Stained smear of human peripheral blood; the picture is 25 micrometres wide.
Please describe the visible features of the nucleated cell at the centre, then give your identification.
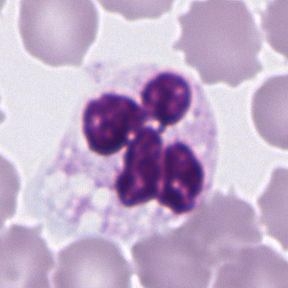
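The nuclear chromatin stains dark purple and is coarsely clumped. Cytoplasm is abundant and very pale, containing fine lilac-pink granules. Several clear round vacuoles occupy the lower-left part of the cytoplasm. The cell is a segmented neutrophil.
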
